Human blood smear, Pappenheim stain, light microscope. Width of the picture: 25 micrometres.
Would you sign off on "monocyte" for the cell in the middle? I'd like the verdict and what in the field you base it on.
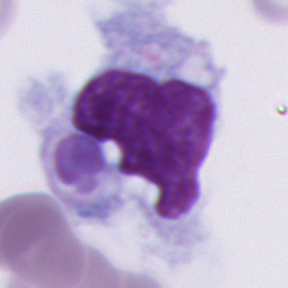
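The outline is irregular and ragged; the nucleus is deeply indented on its lower-left side into a folded, kidney-like form and shows no nucleoli. The cytoplasm is abundant and pale greyish-blue, with a round, pale violet body to the left of the nucleus.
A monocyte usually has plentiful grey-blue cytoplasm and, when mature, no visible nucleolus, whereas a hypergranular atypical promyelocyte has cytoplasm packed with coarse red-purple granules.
The abundant greyish-blue cytoplasm thus speaks for monocyte and against atypical promyelocyte. The name monocyte fits.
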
